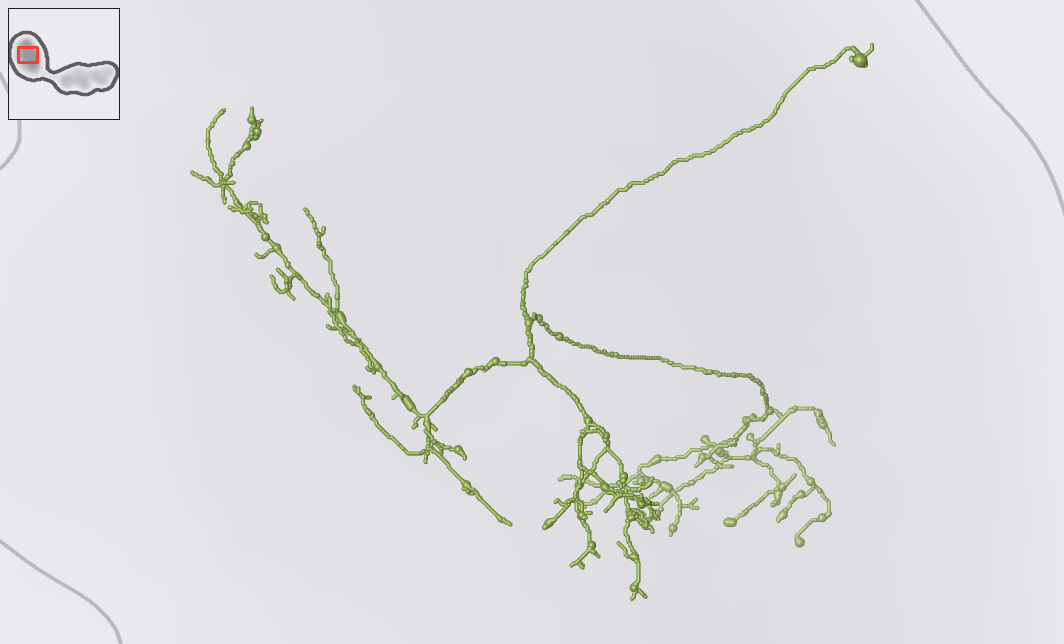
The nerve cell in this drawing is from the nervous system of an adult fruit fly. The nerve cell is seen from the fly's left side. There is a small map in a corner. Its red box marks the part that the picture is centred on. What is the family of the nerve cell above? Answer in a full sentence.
The family is hemilineage DM6_central1.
